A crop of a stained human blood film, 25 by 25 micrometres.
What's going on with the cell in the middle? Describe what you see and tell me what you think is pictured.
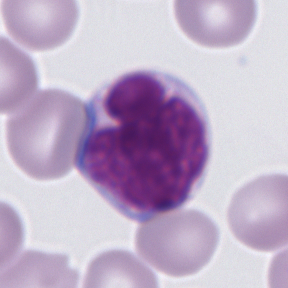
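Measured across, the cell is about 12 micrometres and its nucleus about 11 micrometres, the nucleus filling about 80% of the cell's area. The nucleus is folded, a deep notch cutting into it from the upper left. Its chromatin is finely textured, with no coarse dark clumps. The cytoplasm, pale blue, forms only a thin rim around the nucleus. With each point checked, the cell is a large granular lymphocyte.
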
